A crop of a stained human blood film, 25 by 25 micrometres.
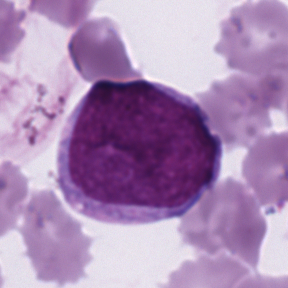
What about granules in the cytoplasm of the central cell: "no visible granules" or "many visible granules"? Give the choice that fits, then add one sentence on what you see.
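No visible granules. No distinct granules are seen in the cytoplasm.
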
